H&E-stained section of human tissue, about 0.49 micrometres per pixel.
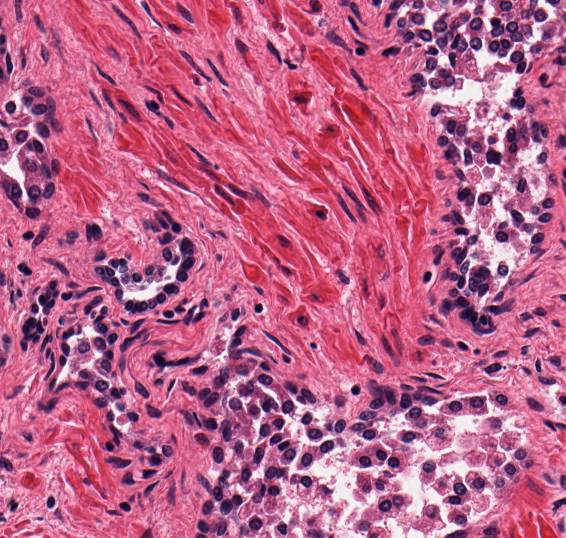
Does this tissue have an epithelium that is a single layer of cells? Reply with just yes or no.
Yes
